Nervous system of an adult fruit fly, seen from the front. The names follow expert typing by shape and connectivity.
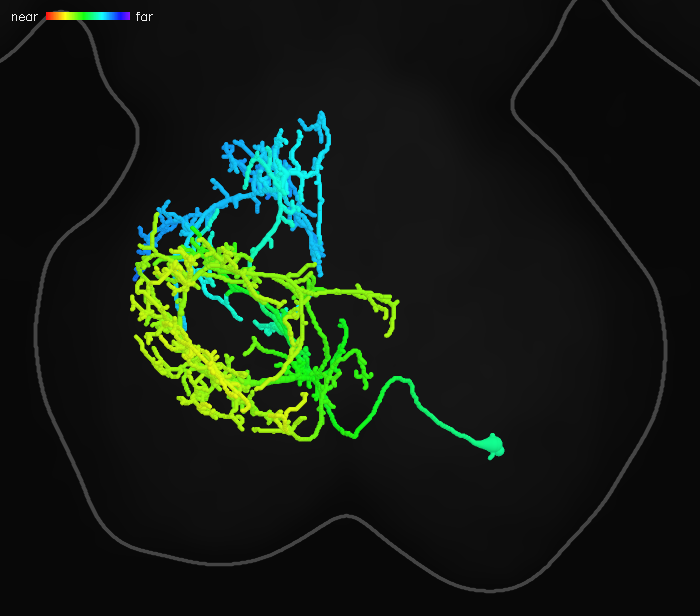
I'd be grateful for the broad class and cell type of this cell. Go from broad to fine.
nerve-cord intrinsic neuron; INXXX042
